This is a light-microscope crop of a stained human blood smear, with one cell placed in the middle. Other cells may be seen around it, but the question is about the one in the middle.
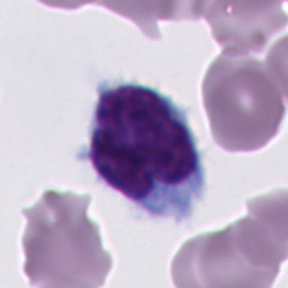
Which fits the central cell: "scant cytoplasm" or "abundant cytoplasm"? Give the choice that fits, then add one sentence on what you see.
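Scant cytoplasm. The cytoplasm is scant and is widest at the lower right of the nucleus.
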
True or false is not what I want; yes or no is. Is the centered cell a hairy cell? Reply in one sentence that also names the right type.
Yes, the cell occupying the center is a hairy cell.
